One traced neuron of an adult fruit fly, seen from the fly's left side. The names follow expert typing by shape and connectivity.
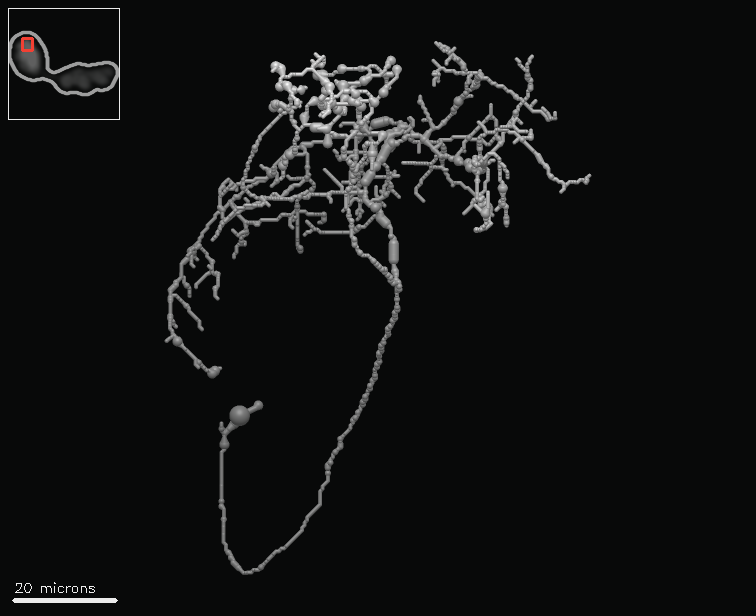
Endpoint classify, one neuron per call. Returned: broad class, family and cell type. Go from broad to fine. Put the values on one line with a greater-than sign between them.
central-brain intrinsic neuron > hemilineage SLPal3_and_SLPal4_dorsal > CB1653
